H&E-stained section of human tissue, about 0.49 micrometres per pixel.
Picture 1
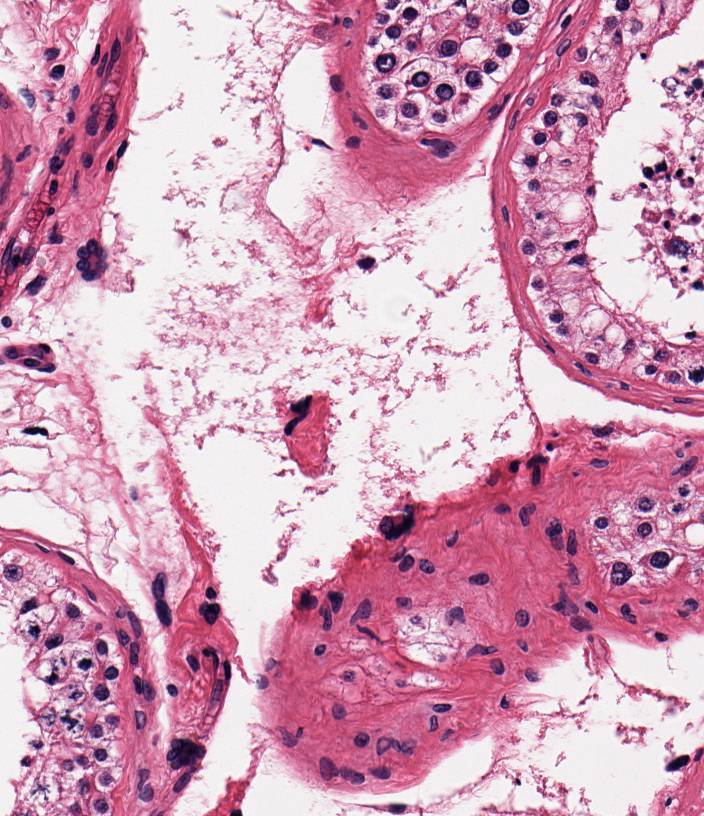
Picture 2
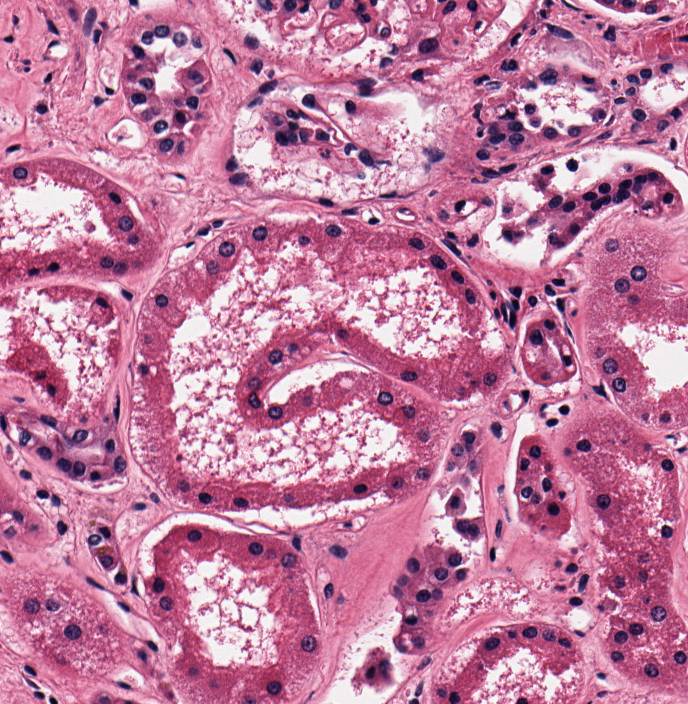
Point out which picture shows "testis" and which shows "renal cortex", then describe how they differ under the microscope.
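Picture 1: testis. Picture 2: renal cortex. Testis: rounded tubules in cross or oblique section around the edges of the field; wide pale central space between them, holding sparse wispy pink fibrillar material and very few cells. Tubules lined by several layers of cells with round nuclei, not a single layer; clear round vacuoles in the epithelium of the right-hand tubule. Renal cortex: field packed with tubule cross-sections, a large curved tubule in the centre. Larger tubules lined by a single layer of cuboidal cells with abundant granular pink cytoplasm, one round nucleus per cell, set towards the base. Smaller tubules at upper and right edges: nuclei more crowded and darker, less cytoplasm than the central tubules. Main difference: several cell layers lining the testis tubules against a single cuboidal layer in the renal cortex.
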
